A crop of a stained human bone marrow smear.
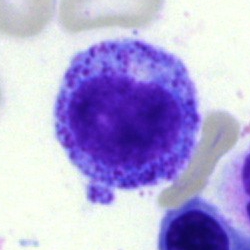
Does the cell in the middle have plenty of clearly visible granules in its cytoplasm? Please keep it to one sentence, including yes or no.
Yes, it is many visible granules that the cytoplasm of this cell contains.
